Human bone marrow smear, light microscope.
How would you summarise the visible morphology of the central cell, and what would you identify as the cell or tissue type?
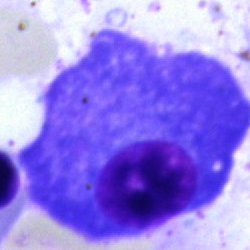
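Irregular in outline, the cell has several blunt bulges along its border. Cytoplasm is abundant, taking up far more of the cell than the nucleus. It looks mottled, with many small paler patches, and shows no distinct granules. The central cell is a plasma cell.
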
